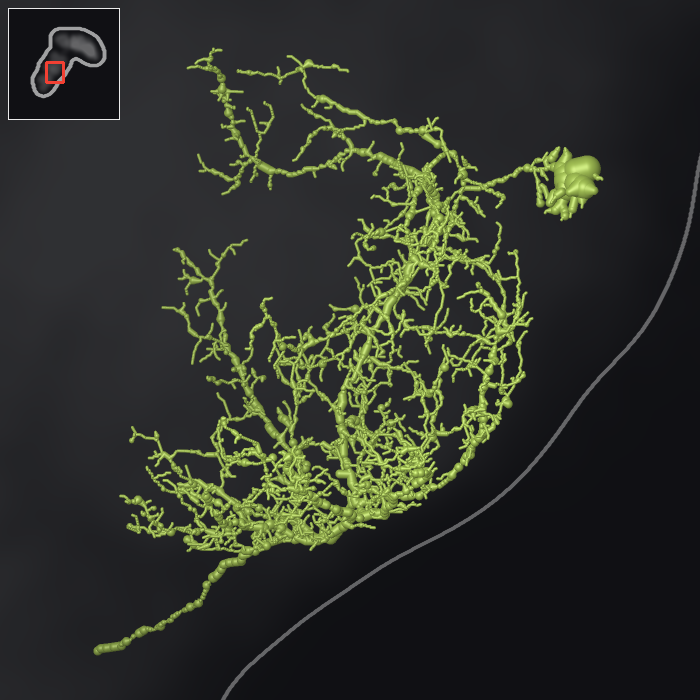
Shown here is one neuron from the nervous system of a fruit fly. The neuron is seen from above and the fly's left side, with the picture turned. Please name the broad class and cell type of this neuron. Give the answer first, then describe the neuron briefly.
This is a motor neuron of the nerve cord. The cell type is Pleural remotor/abductor MN. The cell body is at the upper right of the picture. More than a hundred branch ends can be seen.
